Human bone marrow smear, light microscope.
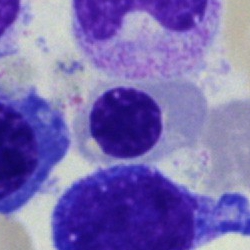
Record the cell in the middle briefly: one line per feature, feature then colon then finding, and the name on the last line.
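Nucleus: off-centre, toward the left side of the cell
Chromatin: dense, dark purple throughout the nucleus
Cytoplasm: pale grey-blue
Cytoplasmic rim: widest on the right side
Name: erythroblast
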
